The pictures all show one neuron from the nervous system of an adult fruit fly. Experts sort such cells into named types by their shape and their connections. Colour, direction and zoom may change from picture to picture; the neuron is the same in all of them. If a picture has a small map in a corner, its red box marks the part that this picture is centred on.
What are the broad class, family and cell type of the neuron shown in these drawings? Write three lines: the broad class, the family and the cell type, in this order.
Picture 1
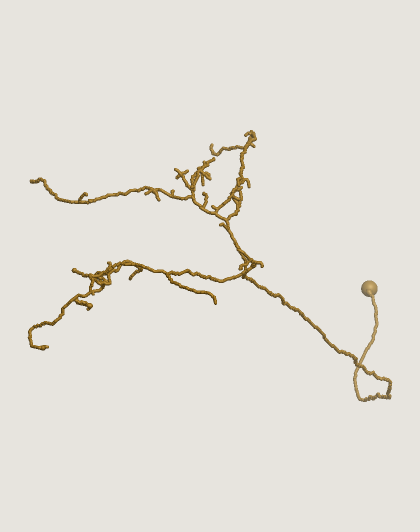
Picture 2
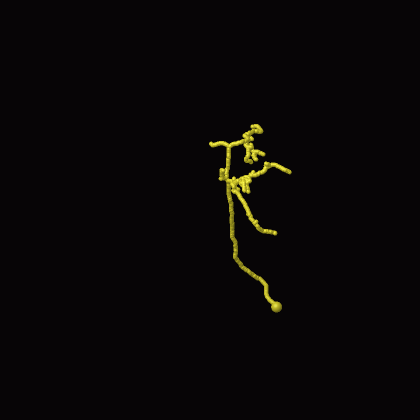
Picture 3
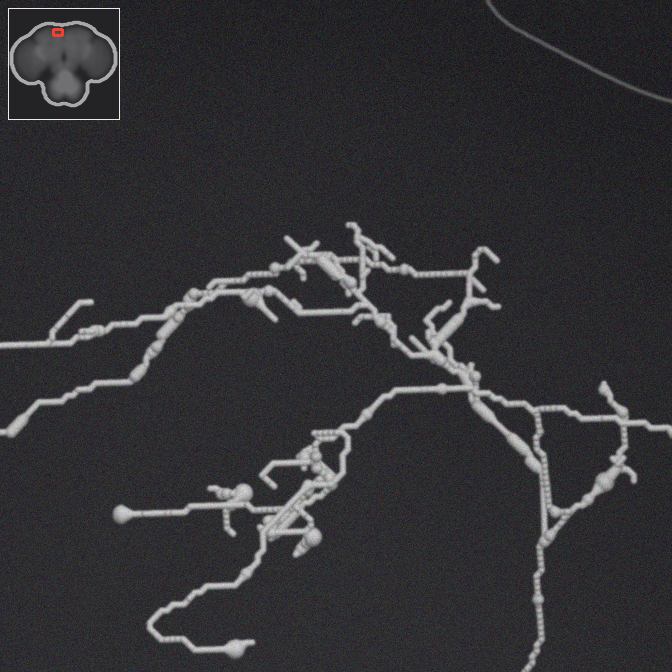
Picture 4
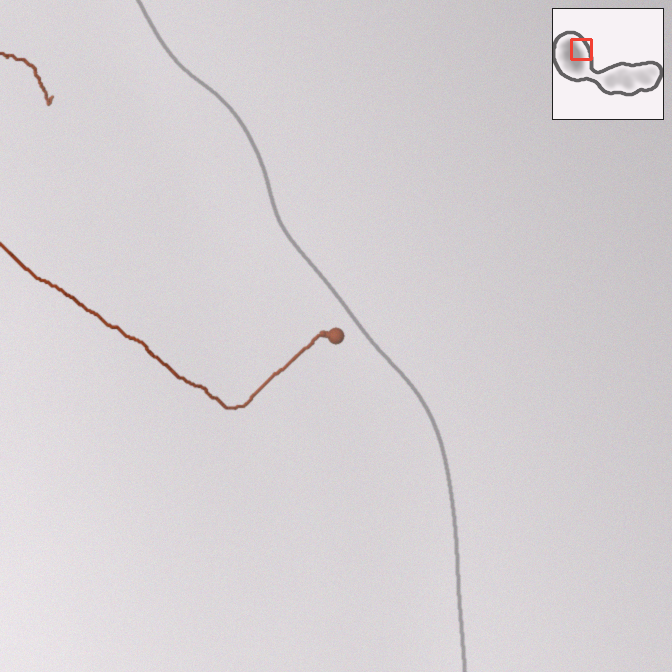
central-brain intrinsic neuron
hemilineage SMPp&v1_ventral
SMP591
